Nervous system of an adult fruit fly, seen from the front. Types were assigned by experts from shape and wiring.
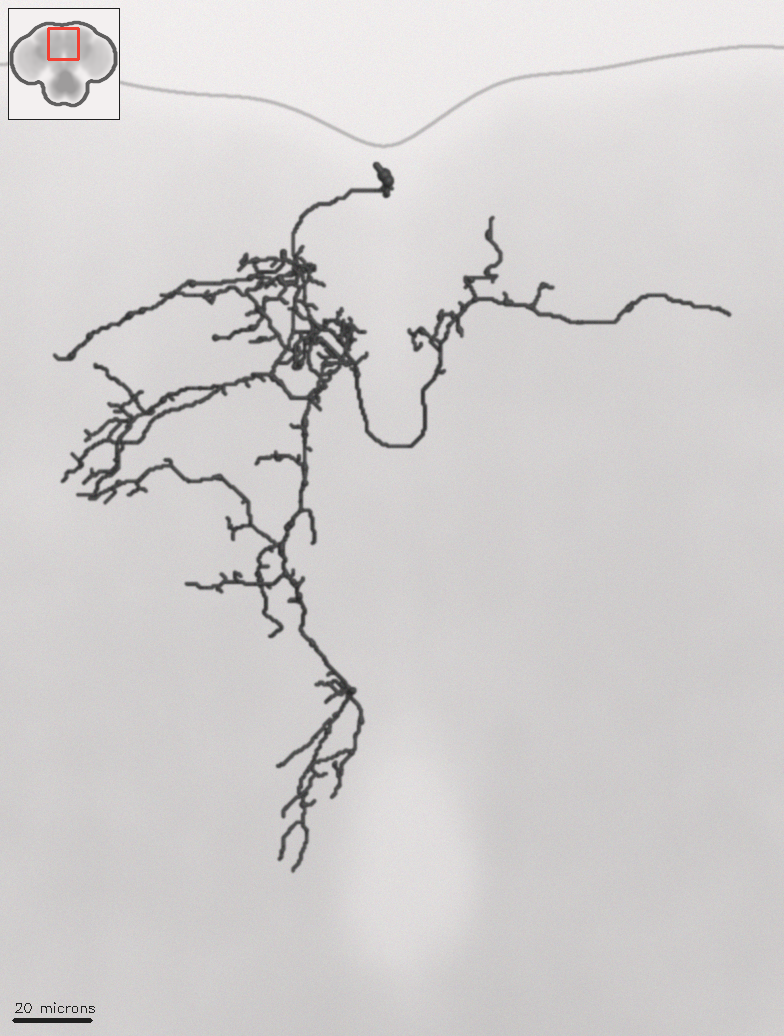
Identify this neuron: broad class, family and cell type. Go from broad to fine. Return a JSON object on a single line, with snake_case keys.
{"broad_class": "central-brain intrinsic neuron", "family": "hemilineage SMPad3", "cell_type": "CRE039"}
